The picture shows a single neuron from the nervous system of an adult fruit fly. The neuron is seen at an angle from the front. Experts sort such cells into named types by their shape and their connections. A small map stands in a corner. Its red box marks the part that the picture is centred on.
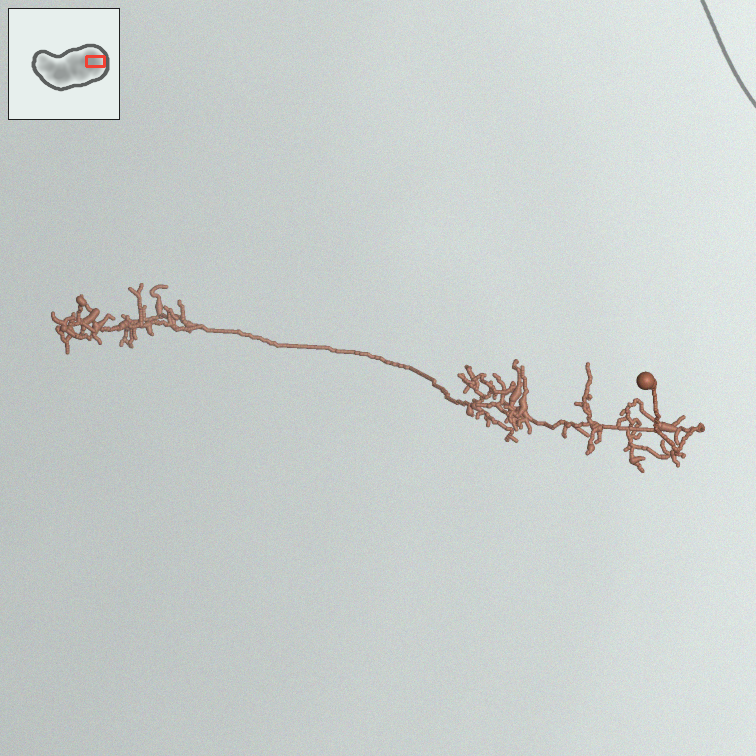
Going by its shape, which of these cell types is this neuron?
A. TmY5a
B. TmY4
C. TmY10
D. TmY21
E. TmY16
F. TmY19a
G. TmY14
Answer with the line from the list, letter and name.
A. TmY5a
